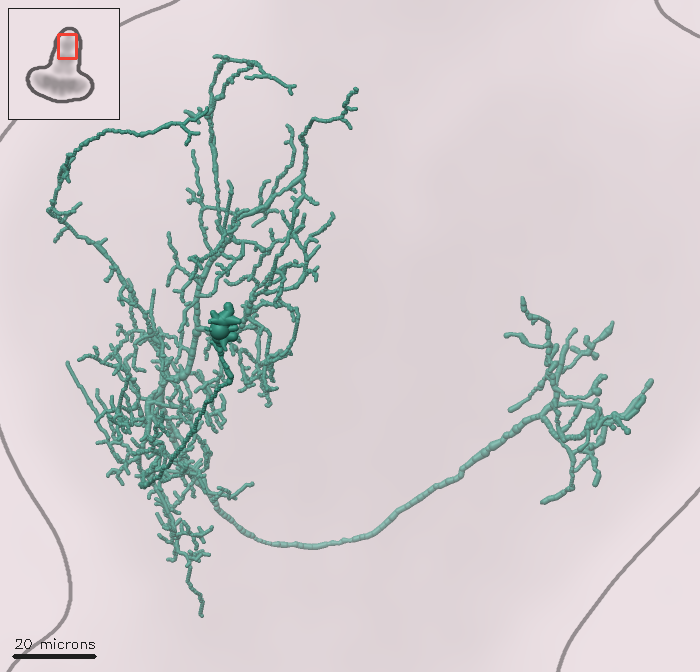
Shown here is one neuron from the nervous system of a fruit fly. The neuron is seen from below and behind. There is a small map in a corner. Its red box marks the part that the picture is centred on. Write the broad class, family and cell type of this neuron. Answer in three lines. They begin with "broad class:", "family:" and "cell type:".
broad class: nerve-cord intrinsic neuron
family: hemilineage 14B
cell type: IN14B006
